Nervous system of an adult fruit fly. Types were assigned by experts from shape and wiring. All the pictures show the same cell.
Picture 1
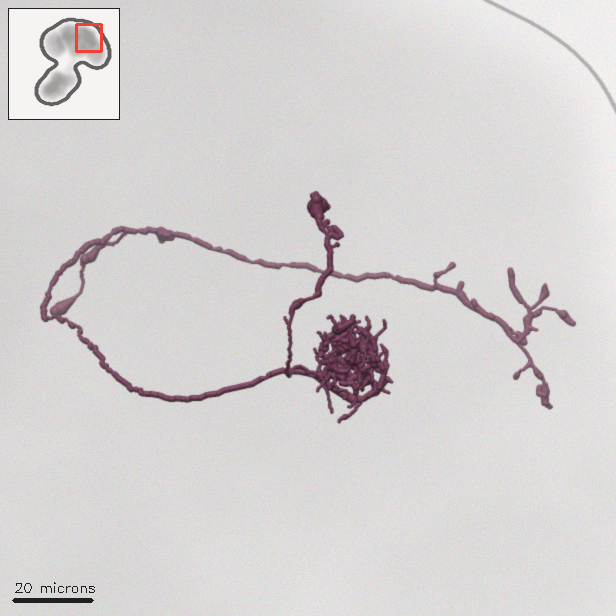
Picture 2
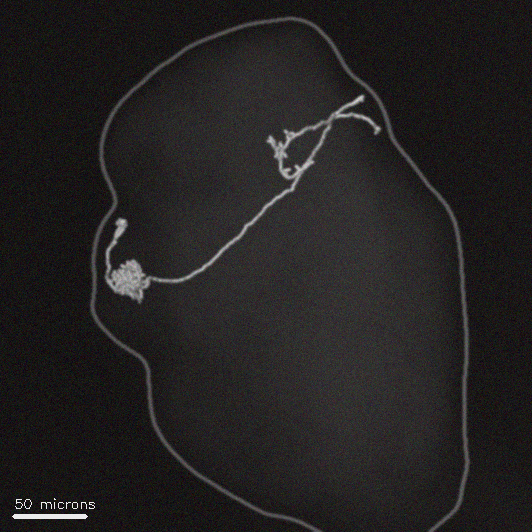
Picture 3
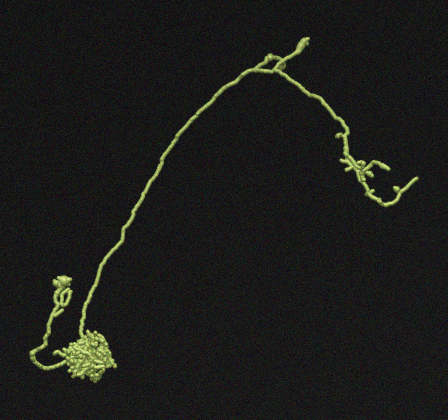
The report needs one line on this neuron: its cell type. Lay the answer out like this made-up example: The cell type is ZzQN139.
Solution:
The cell type is DC3_adPN.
